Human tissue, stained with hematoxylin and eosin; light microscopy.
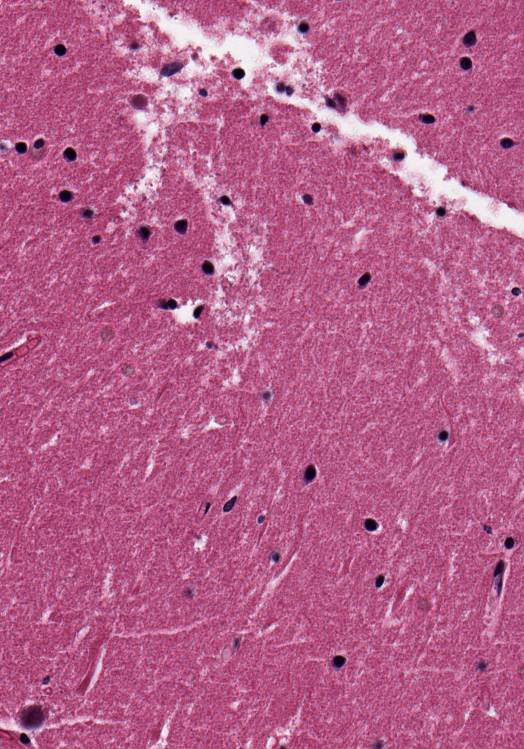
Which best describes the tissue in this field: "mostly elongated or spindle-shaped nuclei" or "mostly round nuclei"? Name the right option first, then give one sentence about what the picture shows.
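Mostly round nuclei. Most nuclei are small, round and darkly stained.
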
